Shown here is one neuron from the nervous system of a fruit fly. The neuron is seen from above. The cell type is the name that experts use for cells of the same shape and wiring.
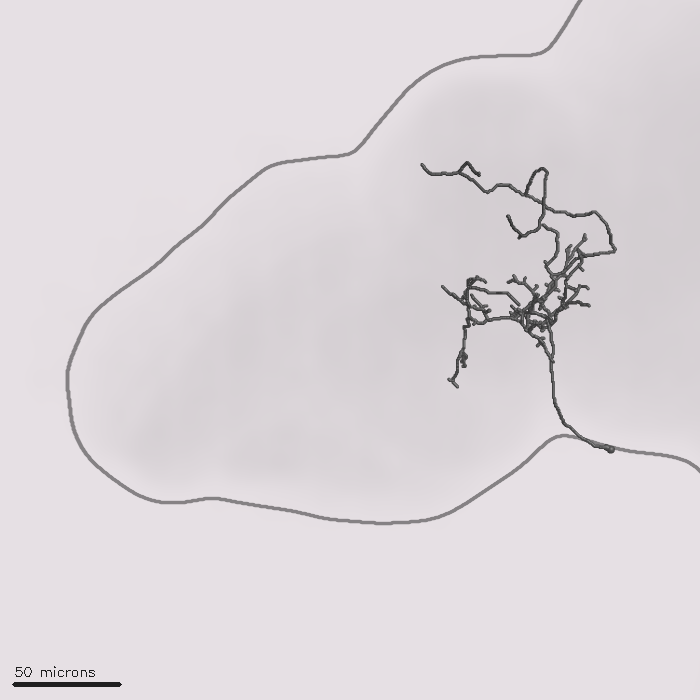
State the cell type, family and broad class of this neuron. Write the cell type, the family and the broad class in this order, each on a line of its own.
CB3089
hemilineage VLPl&p2_posterior
central-brain intrinsic neuron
